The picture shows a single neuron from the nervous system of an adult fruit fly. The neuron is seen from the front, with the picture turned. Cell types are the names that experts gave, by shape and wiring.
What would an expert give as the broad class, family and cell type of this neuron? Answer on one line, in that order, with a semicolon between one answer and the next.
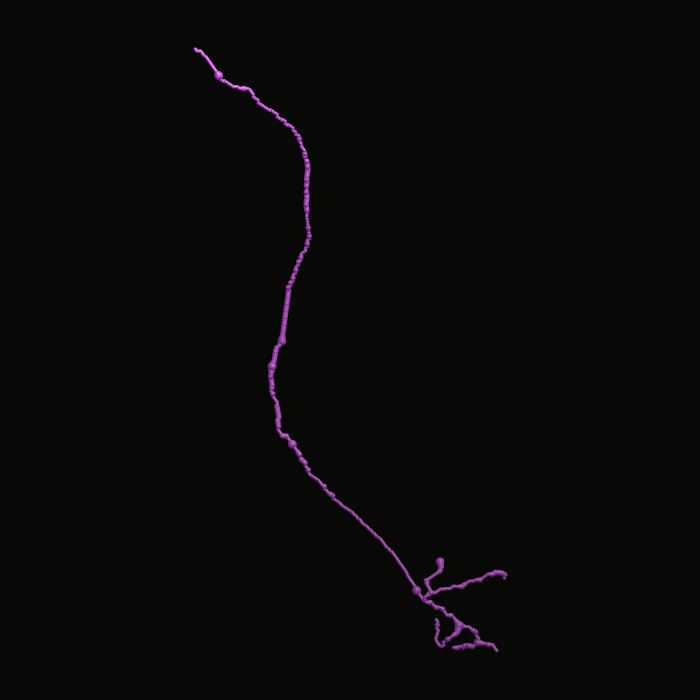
sensory neuron entering the nerve cord; class gustatory; WG1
